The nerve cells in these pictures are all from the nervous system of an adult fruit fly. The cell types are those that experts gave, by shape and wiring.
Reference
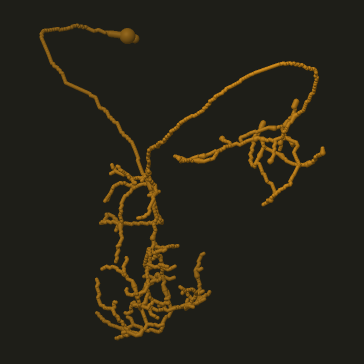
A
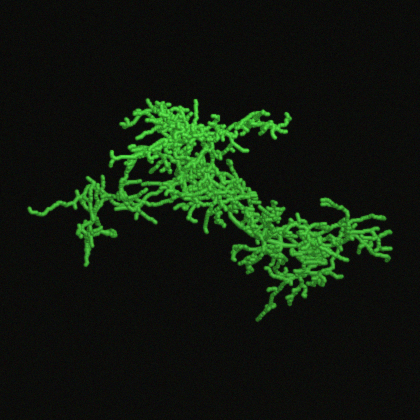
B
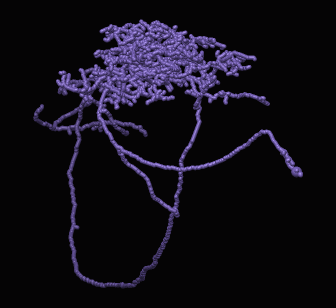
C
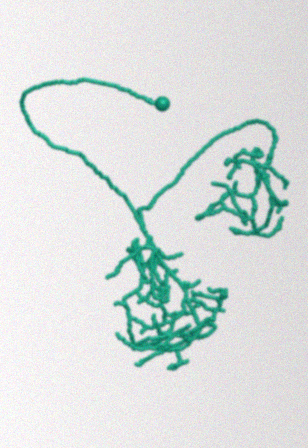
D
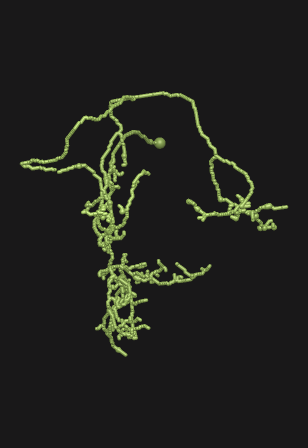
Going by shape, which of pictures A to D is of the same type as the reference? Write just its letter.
C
